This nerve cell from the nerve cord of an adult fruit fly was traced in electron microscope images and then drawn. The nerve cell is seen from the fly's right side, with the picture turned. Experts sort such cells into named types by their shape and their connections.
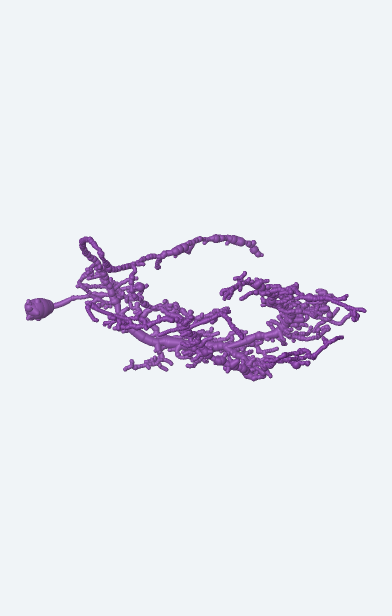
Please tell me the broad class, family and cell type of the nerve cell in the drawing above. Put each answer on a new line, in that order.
nerve-cord intrinsic neuron
hemilineage 17A
dMS2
